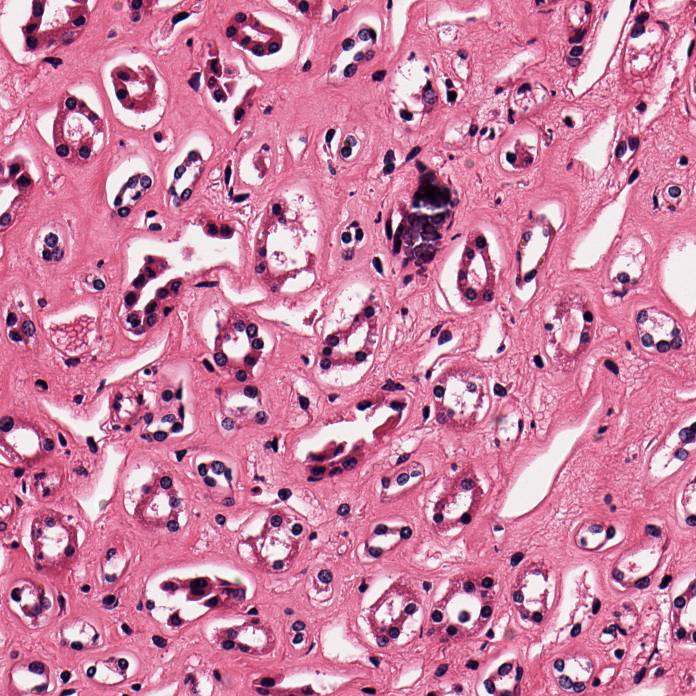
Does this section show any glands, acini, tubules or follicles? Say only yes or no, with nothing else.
Yes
